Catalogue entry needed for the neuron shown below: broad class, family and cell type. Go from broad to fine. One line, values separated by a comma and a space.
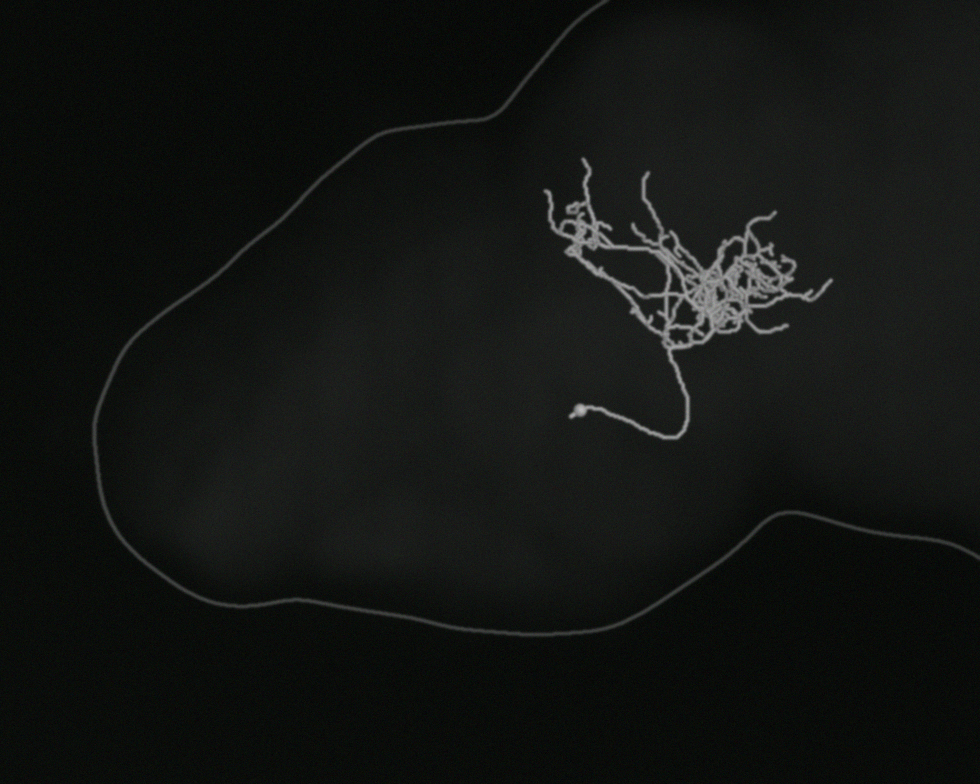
central-brain intrinsic neuron, hemilineage VPNp&v1_posterior, PVLP111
